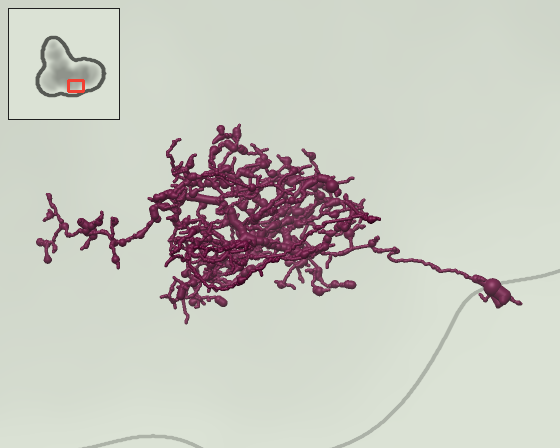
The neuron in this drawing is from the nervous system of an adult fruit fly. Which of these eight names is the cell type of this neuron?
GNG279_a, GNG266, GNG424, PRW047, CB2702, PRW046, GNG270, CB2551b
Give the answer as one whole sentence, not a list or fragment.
By cell type, this neuron is classified as PRW046.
